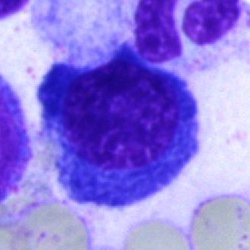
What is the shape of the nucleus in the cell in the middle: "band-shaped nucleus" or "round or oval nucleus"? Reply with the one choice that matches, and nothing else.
Round or oval nucleus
